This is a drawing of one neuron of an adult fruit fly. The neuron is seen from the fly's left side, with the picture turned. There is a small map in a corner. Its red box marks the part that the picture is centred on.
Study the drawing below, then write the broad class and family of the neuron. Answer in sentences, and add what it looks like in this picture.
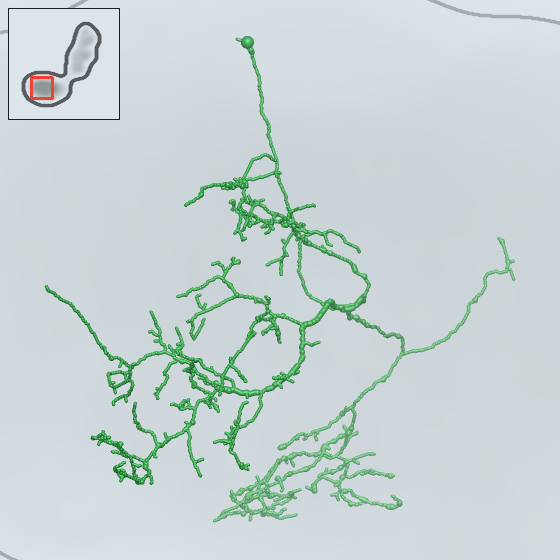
Its broad class is central-brain intrinsic neuron. Its family is hemilineage VLPp2. The cell body is at the top of the picture. The picture shows dozens of branch ends.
